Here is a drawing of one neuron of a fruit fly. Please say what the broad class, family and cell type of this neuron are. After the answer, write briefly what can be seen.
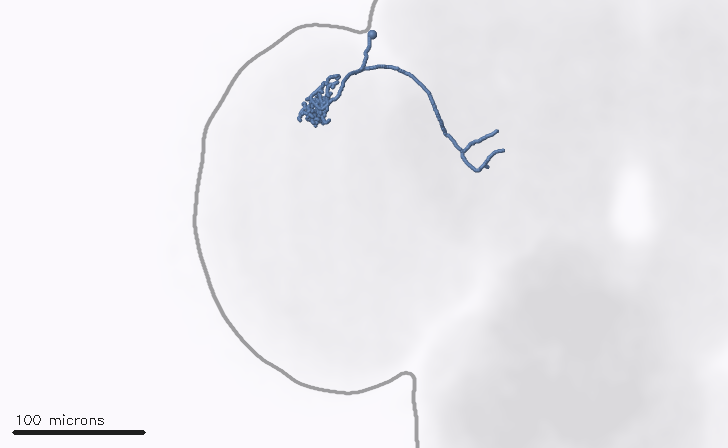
This is a visual projection neuron. The family is LPT. The cell type is LPT100. The cell body can be seen at the top of the picture. From left to right in the picture it spans about 160 microns.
